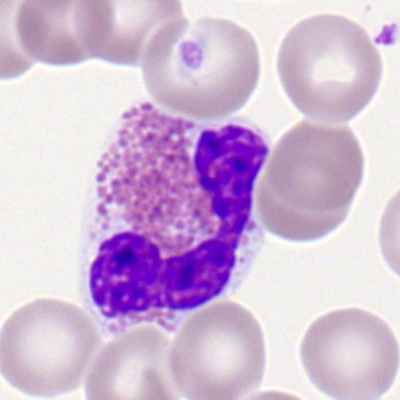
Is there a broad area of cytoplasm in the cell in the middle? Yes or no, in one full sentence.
Yes, there is a wide area of cytoplasm around the nucleus.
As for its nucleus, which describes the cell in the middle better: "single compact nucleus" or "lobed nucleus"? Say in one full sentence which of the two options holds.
There are two or more lobes forming the nucleus of the cell.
